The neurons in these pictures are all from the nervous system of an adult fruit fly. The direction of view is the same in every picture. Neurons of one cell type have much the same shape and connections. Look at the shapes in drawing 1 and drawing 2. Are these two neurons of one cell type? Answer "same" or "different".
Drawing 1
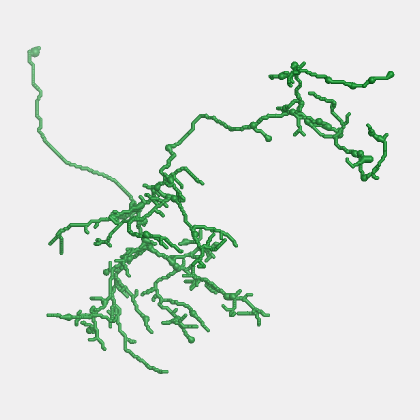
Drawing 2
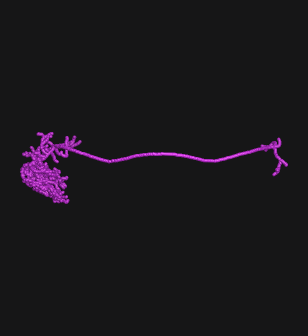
different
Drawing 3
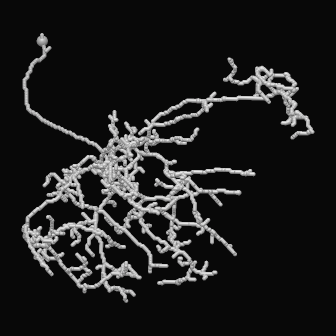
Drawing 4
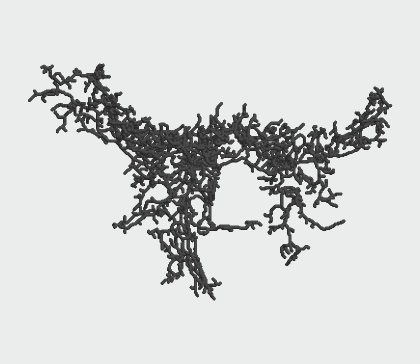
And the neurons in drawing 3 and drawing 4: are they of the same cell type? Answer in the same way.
different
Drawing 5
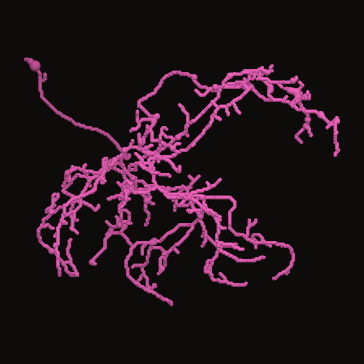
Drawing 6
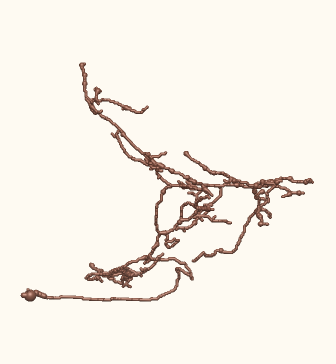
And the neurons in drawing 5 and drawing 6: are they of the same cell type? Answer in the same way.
different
